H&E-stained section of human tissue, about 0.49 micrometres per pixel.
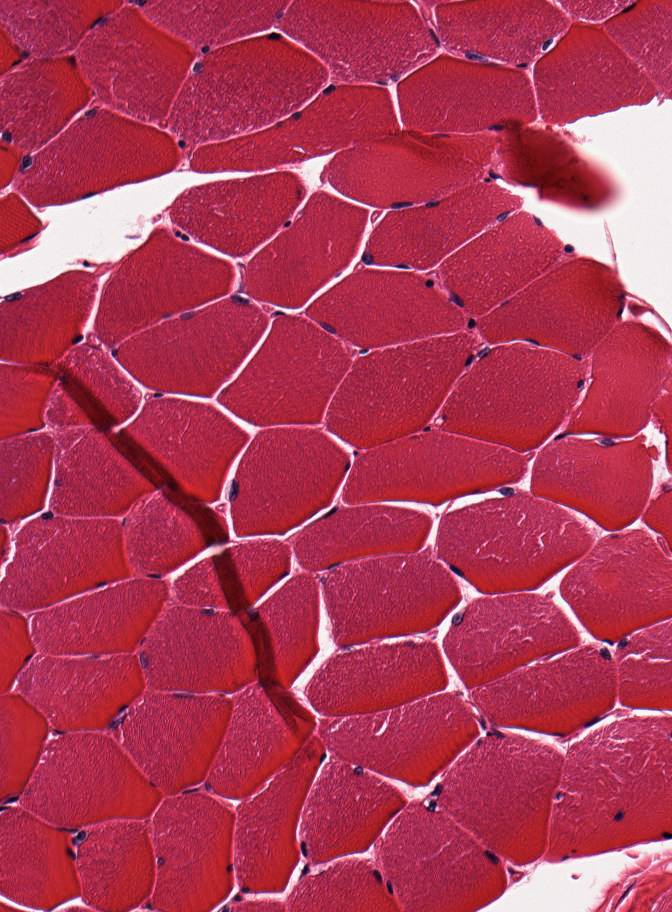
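Skeletal muscle, haematoxylin and eosin: the fibres here are polygonal, with angular corners where neighbours meet, and broadly similar in size across the field. Their small dark nuclei sit at the fibre edges, not the centres. The cytoplasm stains evenly deep pink-red, with no vacuoles.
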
